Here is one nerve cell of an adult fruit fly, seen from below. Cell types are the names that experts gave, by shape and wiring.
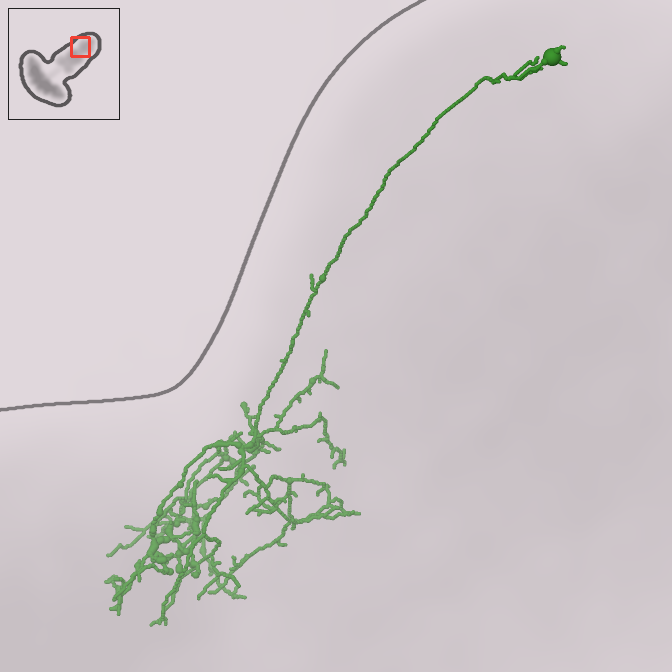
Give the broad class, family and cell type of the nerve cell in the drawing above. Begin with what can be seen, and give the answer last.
It is in the nerve cord and does not reach the brain. The cell body is at the upper right of the picture. Dozens of branch ends can be seen. Its broad class is nerve-cord intrinsic neuron. The family is hemilineage 16B. The cell type is IN16B104.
